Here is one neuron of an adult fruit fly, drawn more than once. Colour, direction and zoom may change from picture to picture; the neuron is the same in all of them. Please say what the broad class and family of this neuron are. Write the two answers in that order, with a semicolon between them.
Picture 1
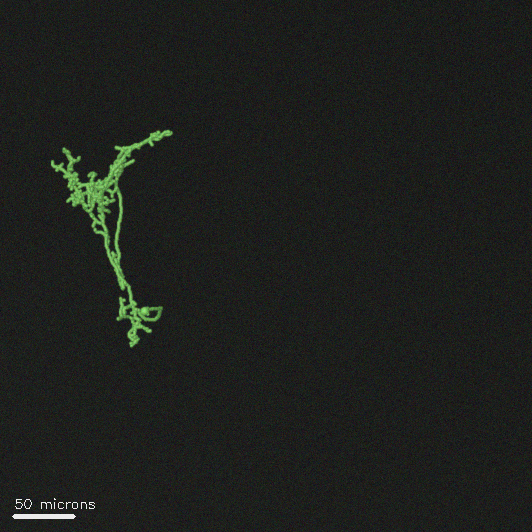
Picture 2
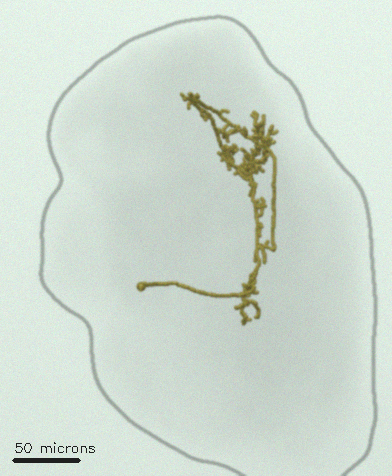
central-brain intrinsic neuron; hemilineage WEDa2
